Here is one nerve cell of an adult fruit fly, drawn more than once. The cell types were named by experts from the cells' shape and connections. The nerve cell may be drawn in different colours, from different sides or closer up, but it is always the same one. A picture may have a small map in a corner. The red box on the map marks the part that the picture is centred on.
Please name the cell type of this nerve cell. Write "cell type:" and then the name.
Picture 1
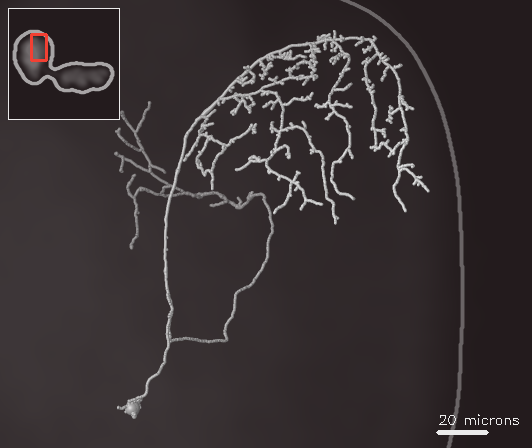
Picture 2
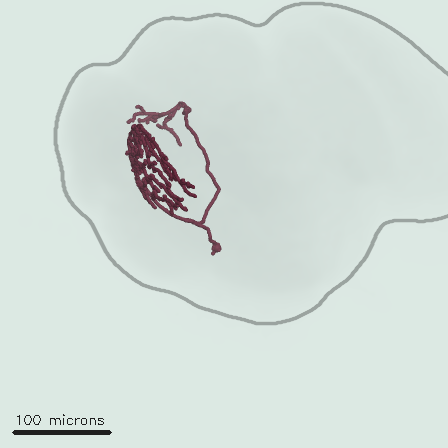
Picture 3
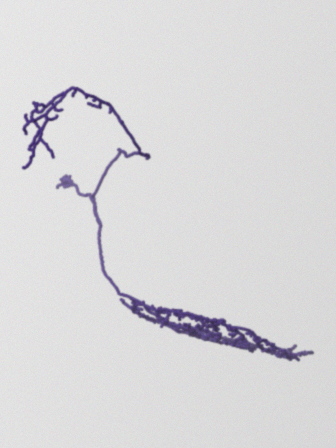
cell type: MeVP46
